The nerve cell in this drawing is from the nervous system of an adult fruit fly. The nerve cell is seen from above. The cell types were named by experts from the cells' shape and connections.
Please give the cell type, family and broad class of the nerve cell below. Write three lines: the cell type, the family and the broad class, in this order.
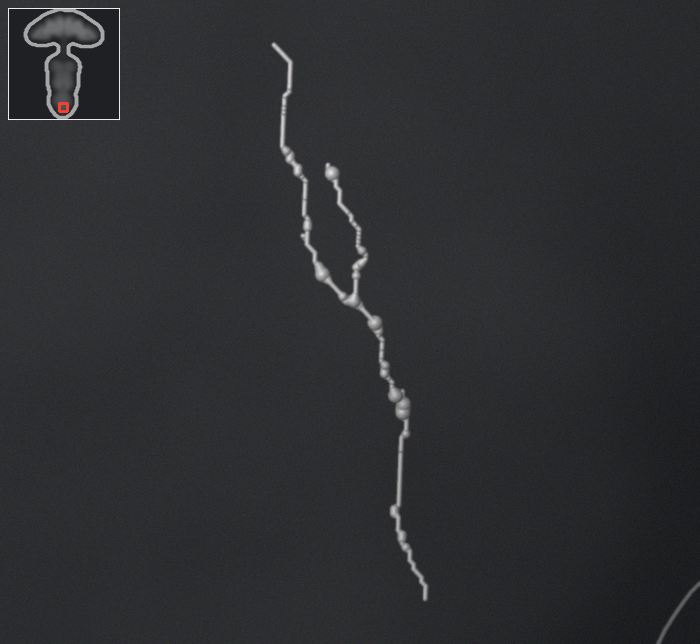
SNta39
class mechanosensory tactile
sensory neuron entering the nerve cord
